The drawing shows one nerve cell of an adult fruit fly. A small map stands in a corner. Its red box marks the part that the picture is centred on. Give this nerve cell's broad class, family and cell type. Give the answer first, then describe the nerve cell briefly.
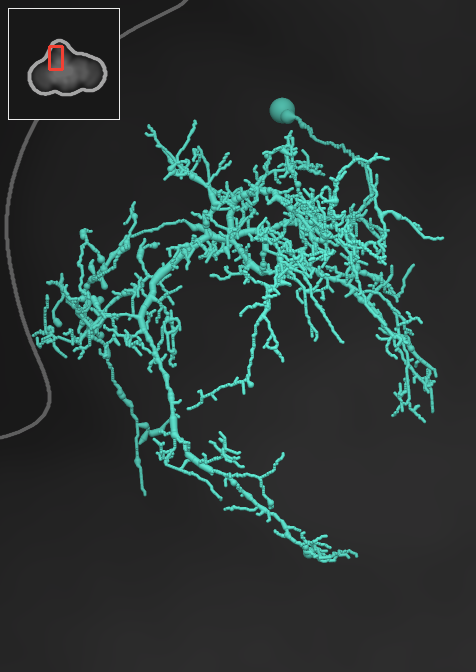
It is a nerve-cord intrinsic neuron. The family is hemilineage 03A. The cell type is IN03A037. The cell body can be seen at the top of the picture. More than a hundred branch ends can be seen.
